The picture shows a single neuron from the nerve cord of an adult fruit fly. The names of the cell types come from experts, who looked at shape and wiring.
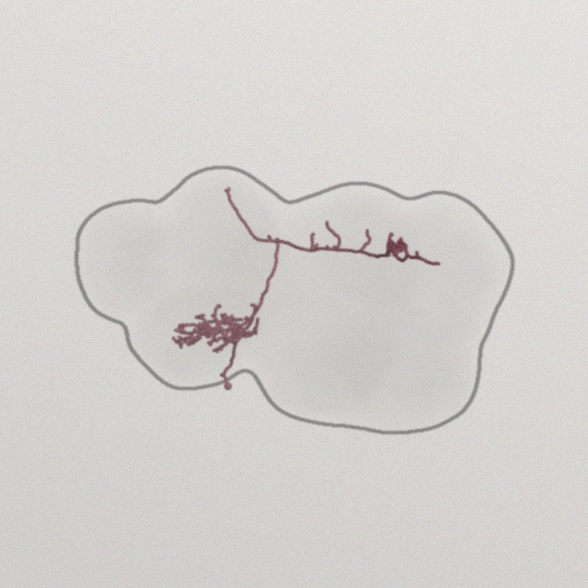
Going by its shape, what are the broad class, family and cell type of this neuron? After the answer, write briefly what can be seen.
It is a nerve-cord intrinsic neuron. Its family is hemilineage 08B. It is of cell type IN08B058. As drawn here it is wider than it is tall.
